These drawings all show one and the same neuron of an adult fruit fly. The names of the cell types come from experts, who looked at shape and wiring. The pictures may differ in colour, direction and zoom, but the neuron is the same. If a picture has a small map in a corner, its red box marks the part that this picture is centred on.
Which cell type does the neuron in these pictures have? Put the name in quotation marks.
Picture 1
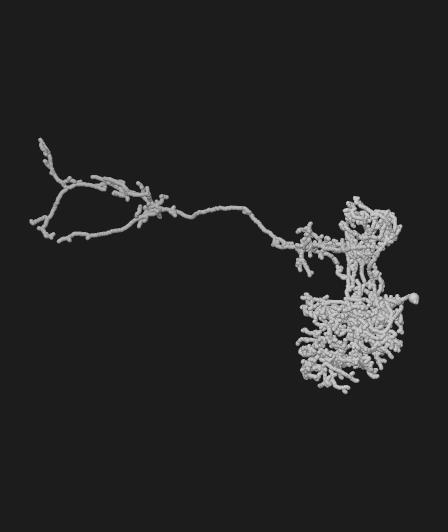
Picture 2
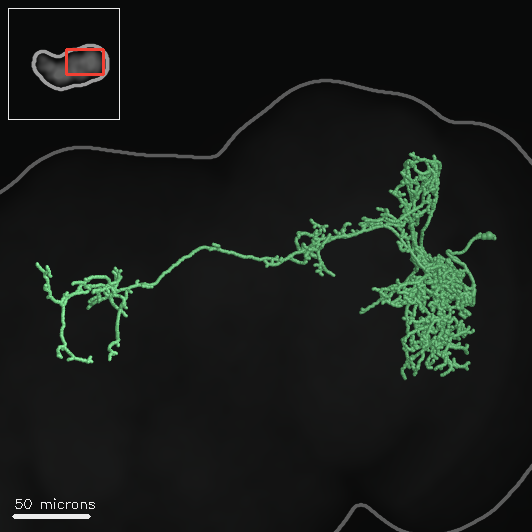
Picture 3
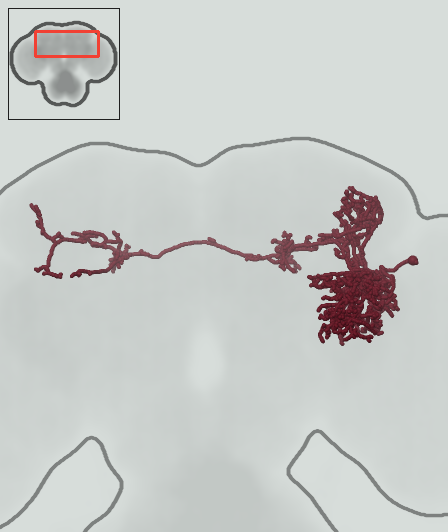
"CB0992"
